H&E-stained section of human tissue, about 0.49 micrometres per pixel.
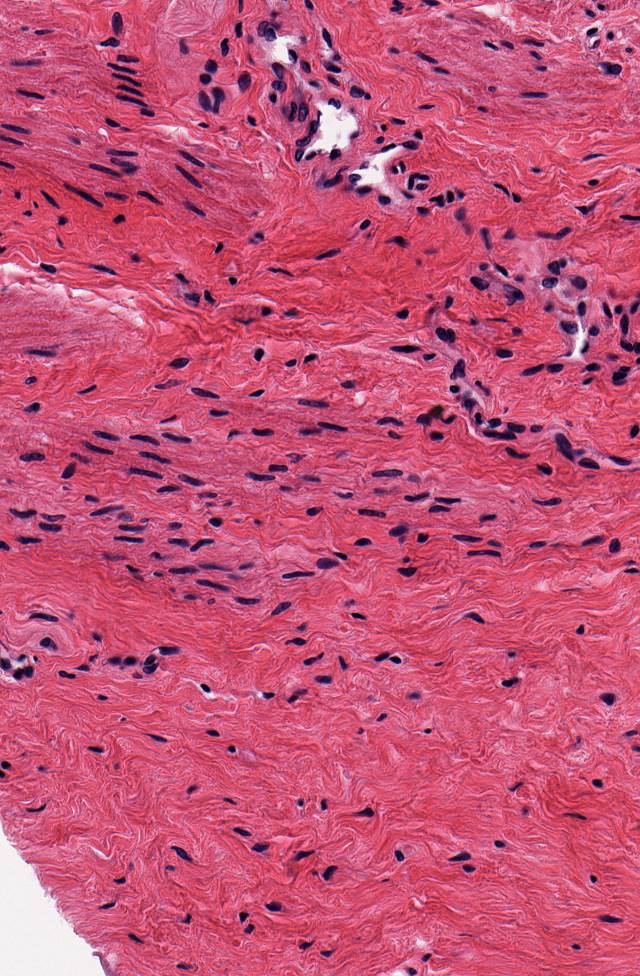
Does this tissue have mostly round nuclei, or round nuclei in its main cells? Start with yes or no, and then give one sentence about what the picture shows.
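No. Most nuclei are small, dark and elongated, lying parallel to the fibres.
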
